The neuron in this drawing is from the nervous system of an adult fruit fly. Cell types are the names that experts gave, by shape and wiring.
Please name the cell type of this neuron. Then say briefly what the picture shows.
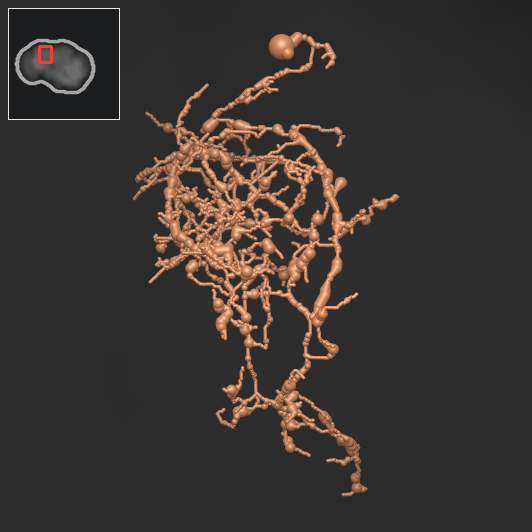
The cell type is CRE007. Its broad class is central-brain intrinsic neuron. The cell body can be seen at the top of the picture. Dozens of branch ends can be seen.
